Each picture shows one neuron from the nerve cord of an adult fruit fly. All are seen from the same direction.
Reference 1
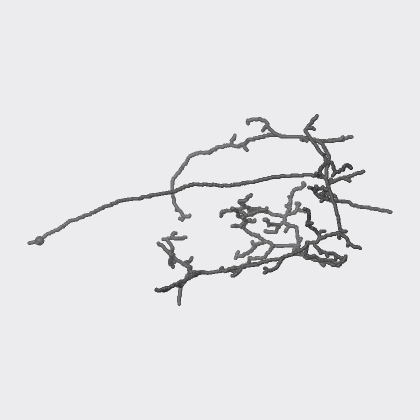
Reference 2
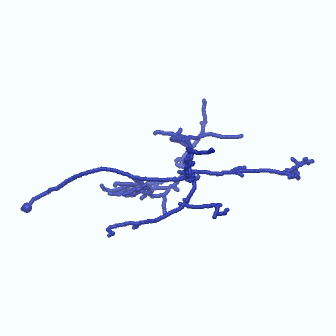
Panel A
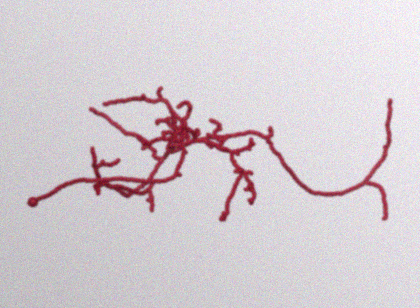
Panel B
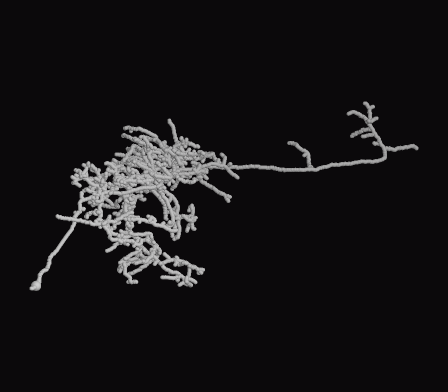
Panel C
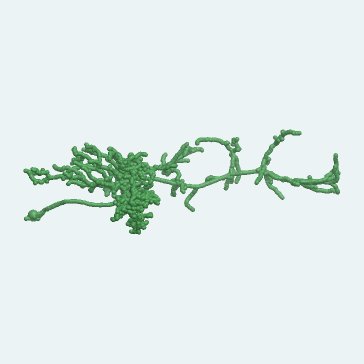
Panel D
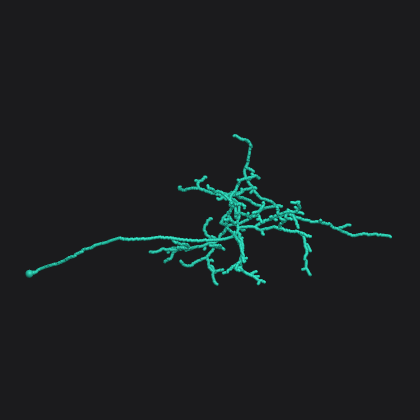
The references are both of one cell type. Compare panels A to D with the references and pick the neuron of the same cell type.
D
